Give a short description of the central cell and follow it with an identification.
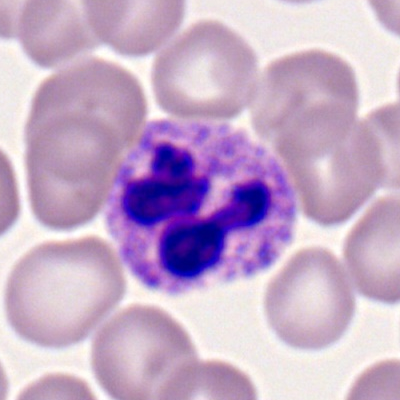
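Roughly round in outline, this cell has a nucleus split into several separate lobes, some joined to each other by thin strands. The chromatin is dense and dark purple. The cell is a segmented neutrophil.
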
